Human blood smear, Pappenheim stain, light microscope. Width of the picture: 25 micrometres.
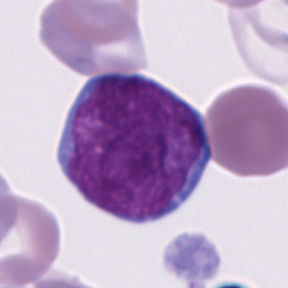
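Myeloblast, about 13 micrometres across, in the middle of the field. Notice that its outline is rounded but somewhat angular, with flattened stretches. The chromatin is fine and delicate rather than coarsely clumped. The nucleus fills about 80% of the cell's area, and the blue-stained cytoplasm forms only a narrow rim around it.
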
